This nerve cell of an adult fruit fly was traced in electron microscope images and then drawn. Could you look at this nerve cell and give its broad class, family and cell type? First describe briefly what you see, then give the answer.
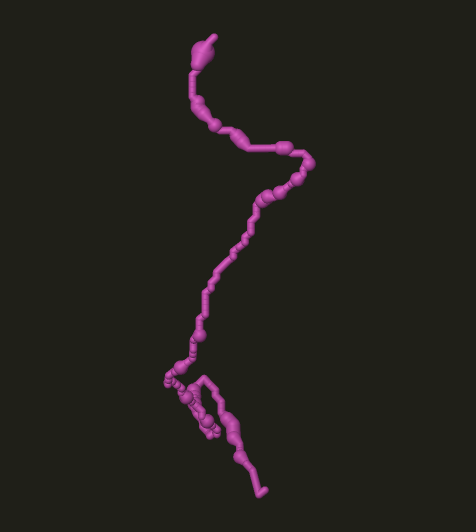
No cell body is drawn. There are a dozen or fewer branch ends. It is a sensory neuron entering the brain. The name of its family is class olfactory. It is of cell type ORN_DA4l.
